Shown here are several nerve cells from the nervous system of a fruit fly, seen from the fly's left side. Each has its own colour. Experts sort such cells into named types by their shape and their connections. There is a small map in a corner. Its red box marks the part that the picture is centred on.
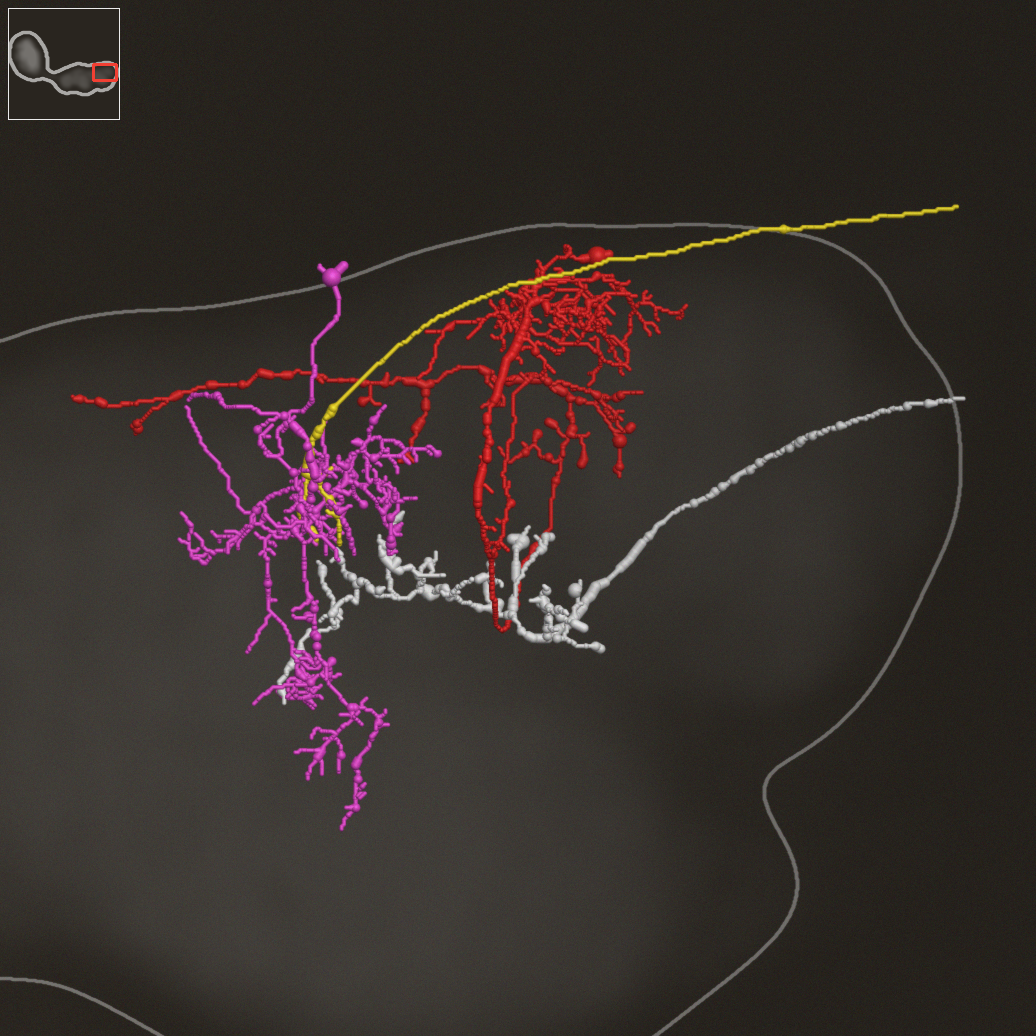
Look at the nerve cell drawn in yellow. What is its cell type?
SNxx14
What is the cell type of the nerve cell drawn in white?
SNch01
